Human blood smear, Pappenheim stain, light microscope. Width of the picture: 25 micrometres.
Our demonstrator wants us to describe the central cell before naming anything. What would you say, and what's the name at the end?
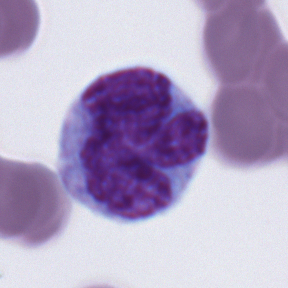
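It's about 14 micrometres across, with a round, smooth outline. The nucleus measures about 13 by 11 micrometres, and its chromatin is dark purple and coarsely clumped. The cytoplasm is a pale bluish-grey rim, widest on the left, with no visible granules. That's a monocyte.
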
